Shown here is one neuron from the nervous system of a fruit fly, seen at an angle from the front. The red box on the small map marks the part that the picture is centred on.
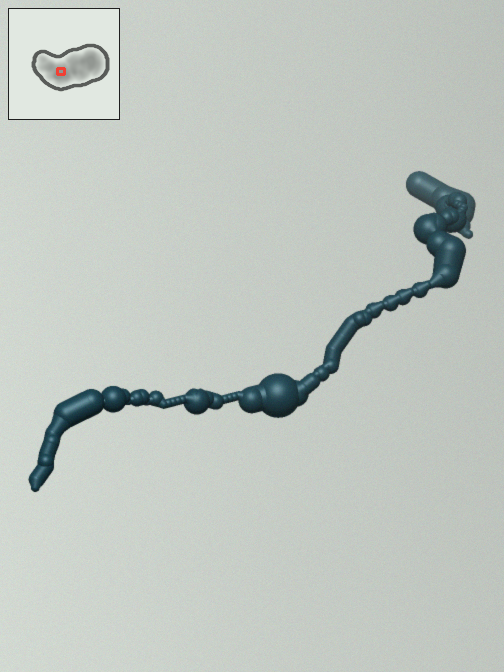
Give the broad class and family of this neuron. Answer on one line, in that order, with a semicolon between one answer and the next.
photoreceptor or other optic-lobe sensory neuron; class visual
